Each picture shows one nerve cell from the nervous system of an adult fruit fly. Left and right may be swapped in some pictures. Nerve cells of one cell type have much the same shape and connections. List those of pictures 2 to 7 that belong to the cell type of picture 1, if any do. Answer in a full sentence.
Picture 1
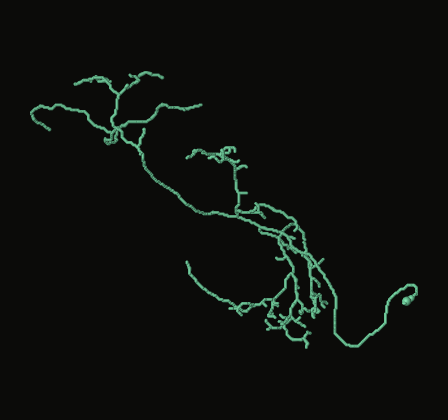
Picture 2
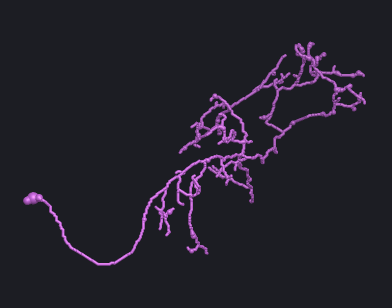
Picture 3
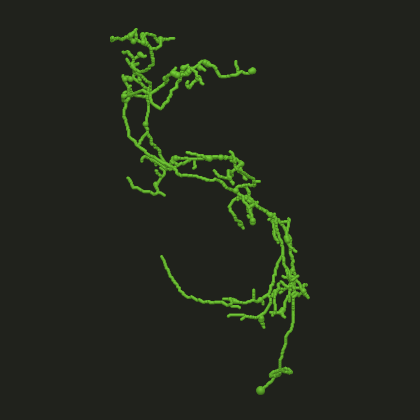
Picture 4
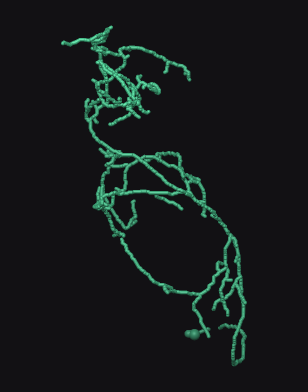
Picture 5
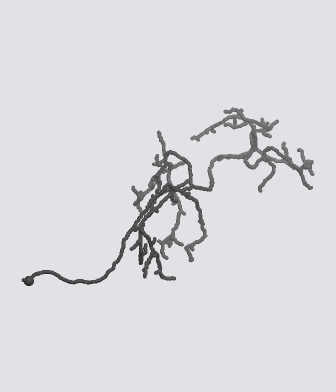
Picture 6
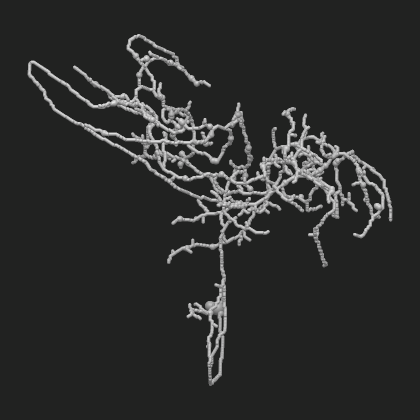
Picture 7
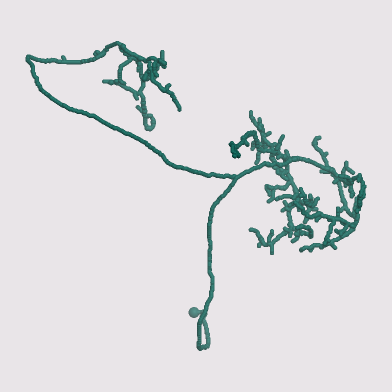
Picture 2, picture 3, picture 4 and picture 5 are of the same cell type.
